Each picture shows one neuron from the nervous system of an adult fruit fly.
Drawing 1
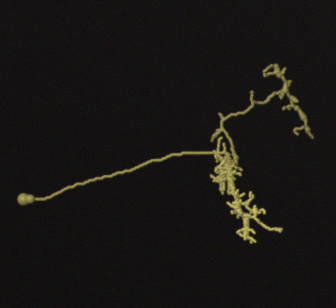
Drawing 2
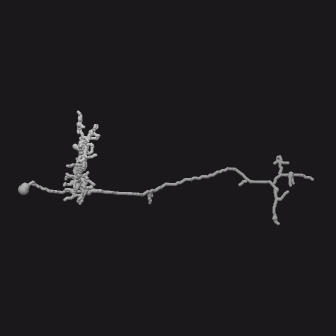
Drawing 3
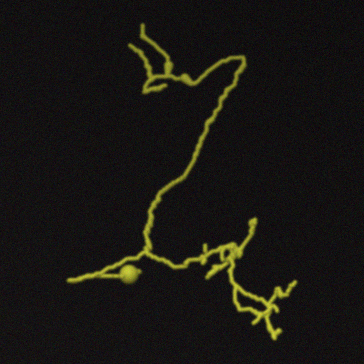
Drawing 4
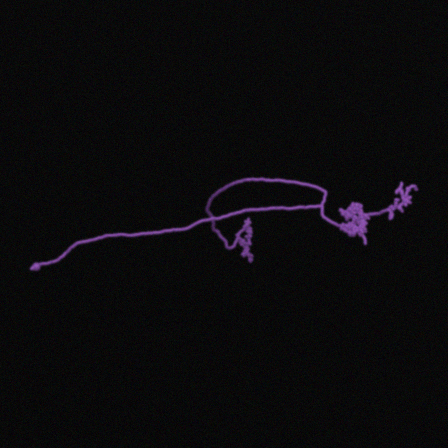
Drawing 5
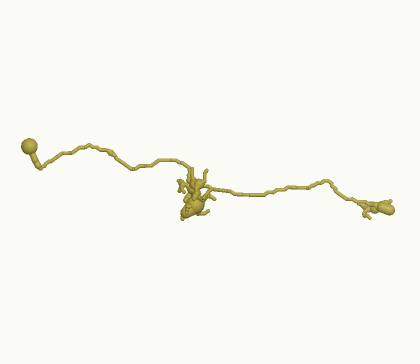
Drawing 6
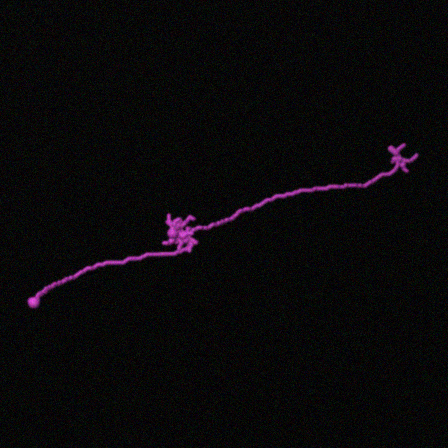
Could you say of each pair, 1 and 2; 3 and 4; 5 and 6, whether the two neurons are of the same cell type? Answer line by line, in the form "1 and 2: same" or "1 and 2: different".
1 and 2: same
3 and 4: same
5 and 6: same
